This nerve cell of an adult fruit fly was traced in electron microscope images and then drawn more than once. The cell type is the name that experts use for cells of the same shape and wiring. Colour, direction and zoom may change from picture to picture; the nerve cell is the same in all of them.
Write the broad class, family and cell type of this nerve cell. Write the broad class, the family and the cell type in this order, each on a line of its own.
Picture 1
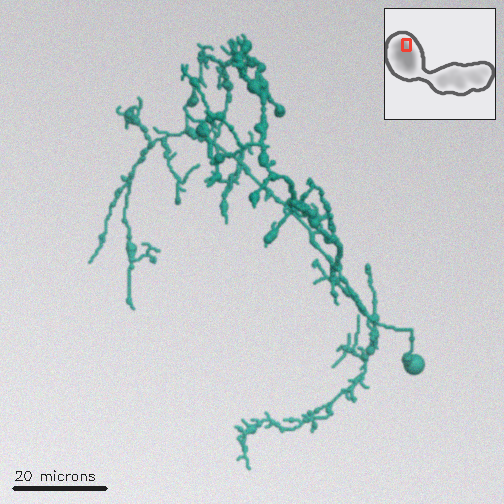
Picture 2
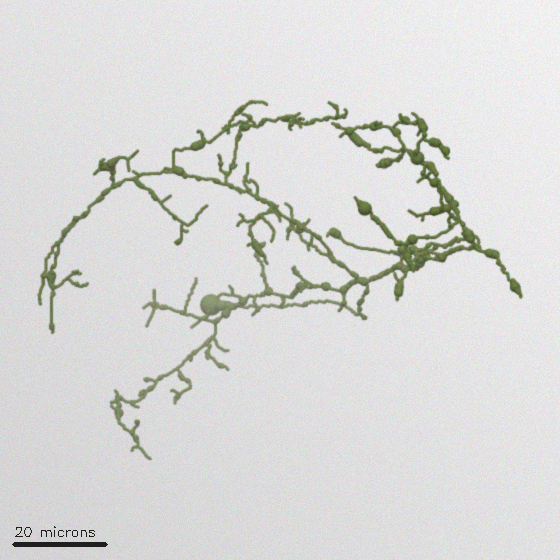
central-brain intrinsic neuron
hemilineage SLPp&v1_posterior
LHPV4c2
